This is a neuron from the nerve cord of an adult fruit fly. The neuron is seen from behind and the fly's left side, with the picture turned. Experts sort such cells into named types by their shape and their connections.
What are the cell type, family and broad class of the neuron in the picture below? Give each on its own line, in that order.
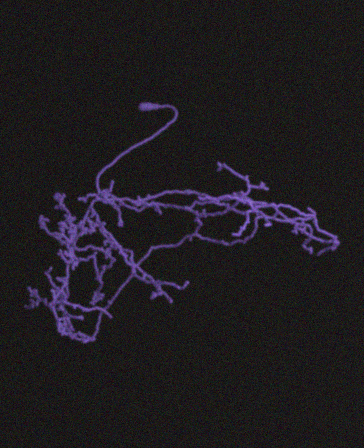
IN17A113
hemilineage 17A
nerve-cord intrinsic neuron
